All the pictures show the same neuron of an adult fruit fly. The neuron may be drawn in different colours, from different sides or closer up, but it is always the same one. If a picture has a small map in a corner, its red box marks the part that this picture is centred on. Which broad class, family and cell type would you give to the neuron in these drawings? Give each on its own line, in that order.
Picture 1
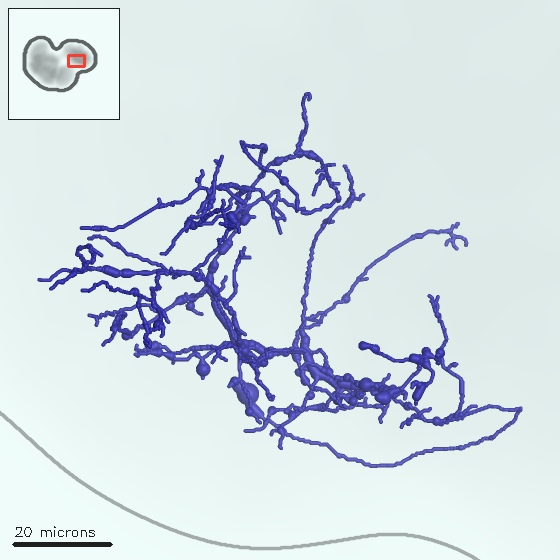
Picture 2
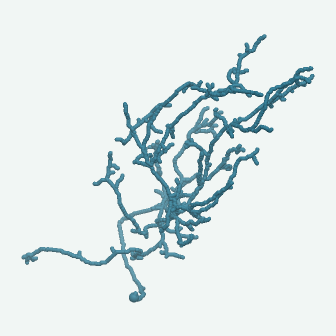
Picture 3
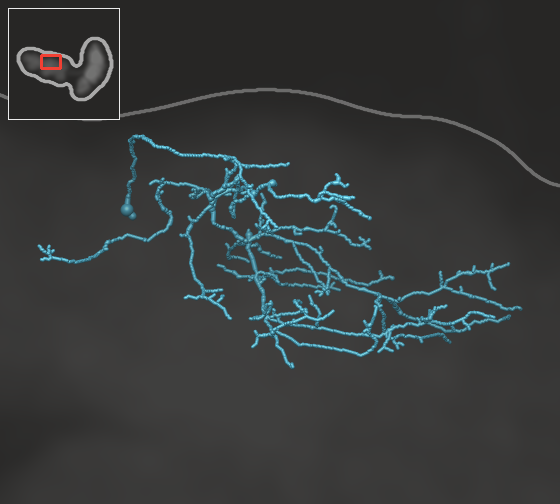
nerve-cord intrinsic neuron
hemilineage 11B
IN11B016_a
